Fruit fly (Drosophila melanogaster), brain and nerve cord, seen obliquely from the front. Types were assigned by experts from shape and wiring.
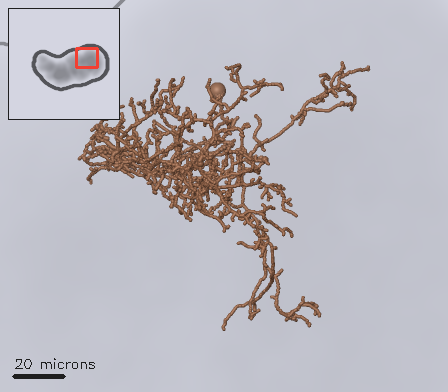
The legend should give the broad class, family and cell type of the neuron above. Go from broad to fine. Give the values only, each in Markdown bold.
**central-brain intrinsic neuron**, **hemilineage SMPpv2_dorsal**, **SMP253**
